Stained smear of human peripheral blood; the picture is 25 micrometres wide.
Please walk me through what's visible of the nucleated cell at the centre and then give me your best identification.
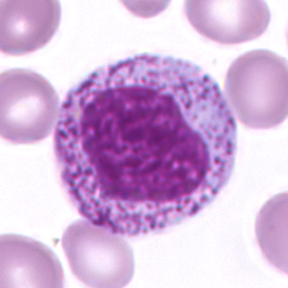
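Cell about 16 micrometres across. Nucleus single, unlobed; shallow indentation on right side. Cytoplasm with many dark purple granules, spread all around nucleus. Myelocyte.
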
